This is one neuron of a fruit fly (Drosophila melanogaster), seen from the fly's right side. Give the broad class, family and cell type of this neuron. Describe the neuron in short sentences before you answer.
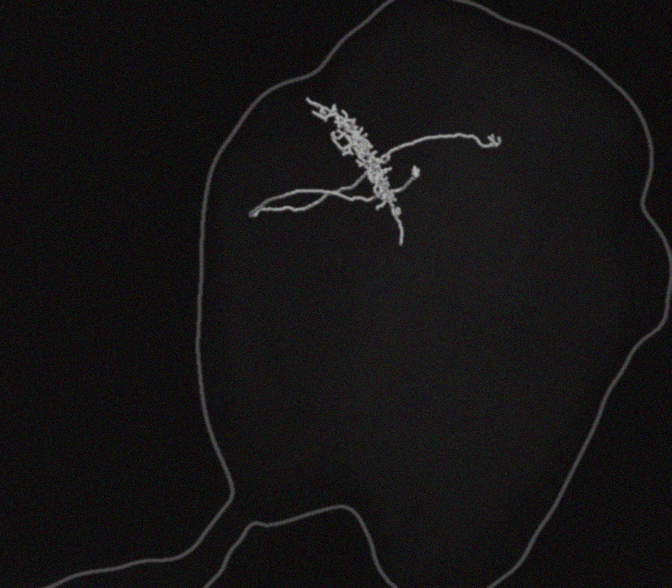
In this view it is wider than it is tall. It is a visual projection neuron. The family is MeTu. The cell type is MeTu3b.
